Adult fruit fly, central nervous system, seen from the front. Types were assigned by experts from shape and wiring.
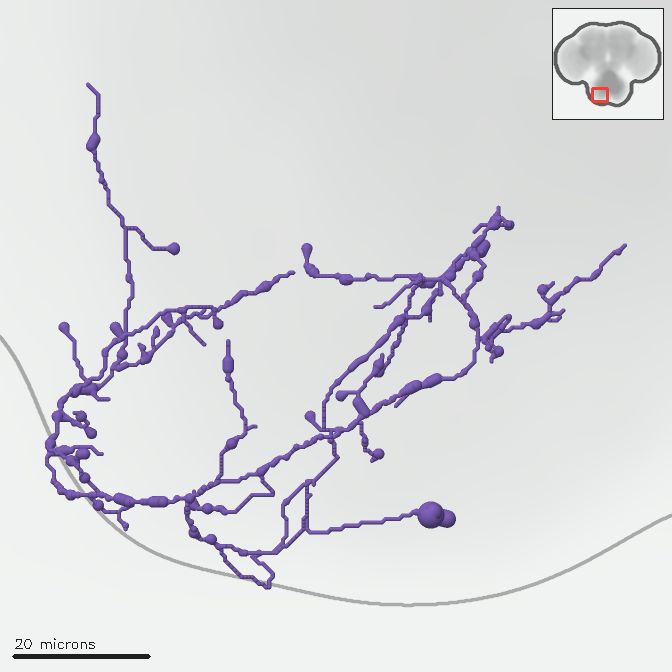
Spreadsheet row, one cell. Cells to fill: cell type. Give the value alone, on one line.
IN01B035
